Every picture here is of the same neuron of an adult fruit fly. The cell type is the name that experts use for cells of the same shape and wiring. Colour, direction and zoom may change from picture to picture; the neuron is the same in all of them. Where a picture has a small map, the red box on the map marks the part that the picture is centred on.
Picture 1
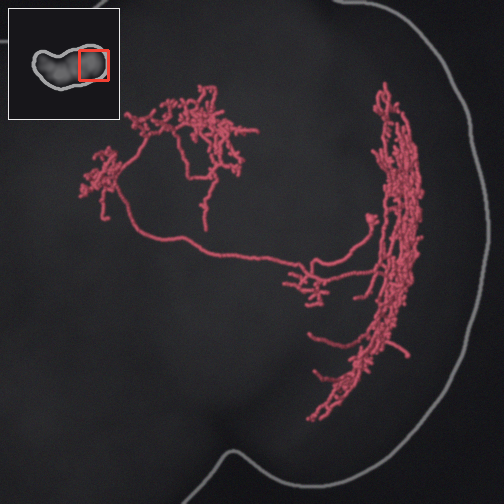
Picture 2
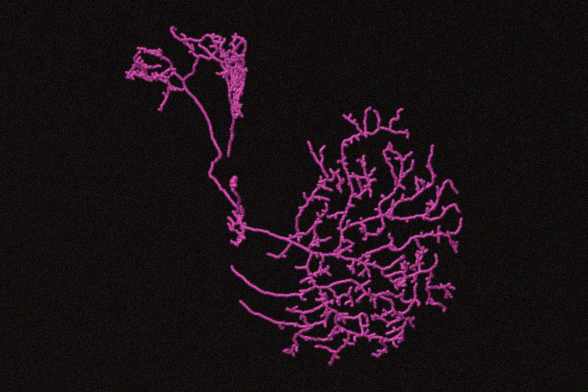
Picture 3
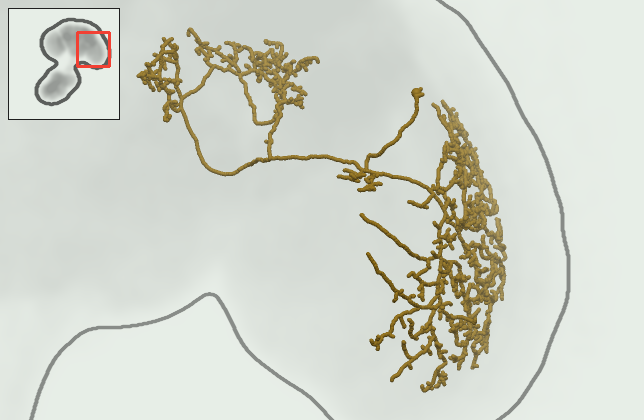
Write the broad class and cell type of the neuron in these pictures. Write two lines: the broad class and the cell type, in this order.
visual projection neuron
aMe25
